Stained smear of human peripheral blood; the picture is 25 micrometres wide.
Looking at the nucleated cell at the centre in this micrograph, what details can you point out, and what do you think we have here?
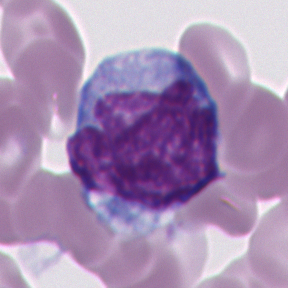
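Nucleus irregular and folded, indented along its upper edge. Chromatin lacy and strand-like, not packed into coarse dark blocks. Cytoplasm pale greyish blue; small clear vacuoles make it foamy below the nucleus. Cell about 16 by 14 micrometres; nucleus about 13 micrometres across. Monocyte.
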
